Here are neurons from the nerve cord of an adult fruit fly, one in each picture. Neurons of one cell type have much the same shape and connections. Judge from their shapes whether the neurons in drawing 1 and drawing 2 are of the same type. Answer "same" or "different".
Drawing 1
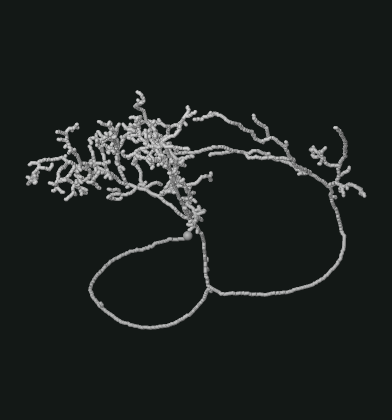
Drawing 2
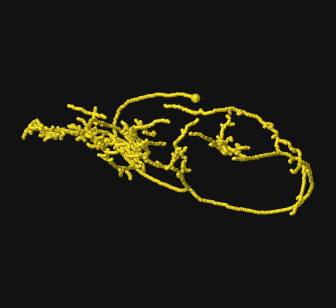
same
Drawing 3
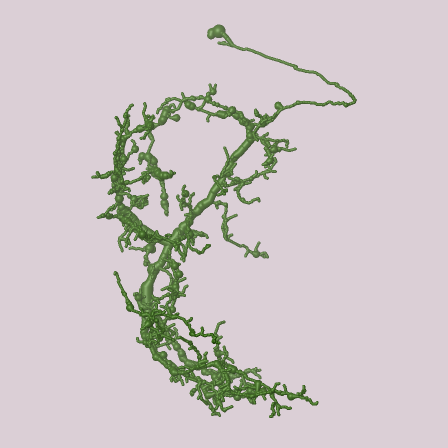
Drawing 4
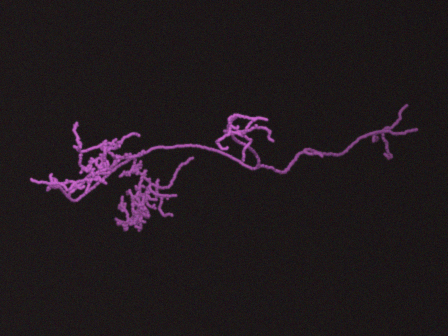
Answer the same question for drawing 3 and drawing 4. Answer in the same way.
different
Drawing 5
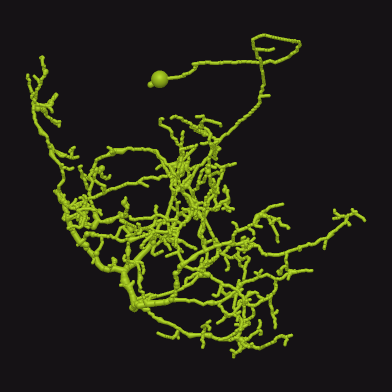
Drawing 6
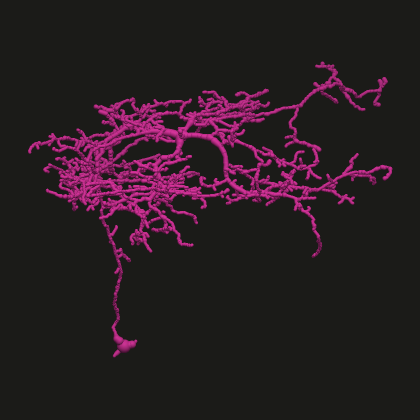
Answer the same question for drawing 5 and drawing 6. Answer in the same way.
different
